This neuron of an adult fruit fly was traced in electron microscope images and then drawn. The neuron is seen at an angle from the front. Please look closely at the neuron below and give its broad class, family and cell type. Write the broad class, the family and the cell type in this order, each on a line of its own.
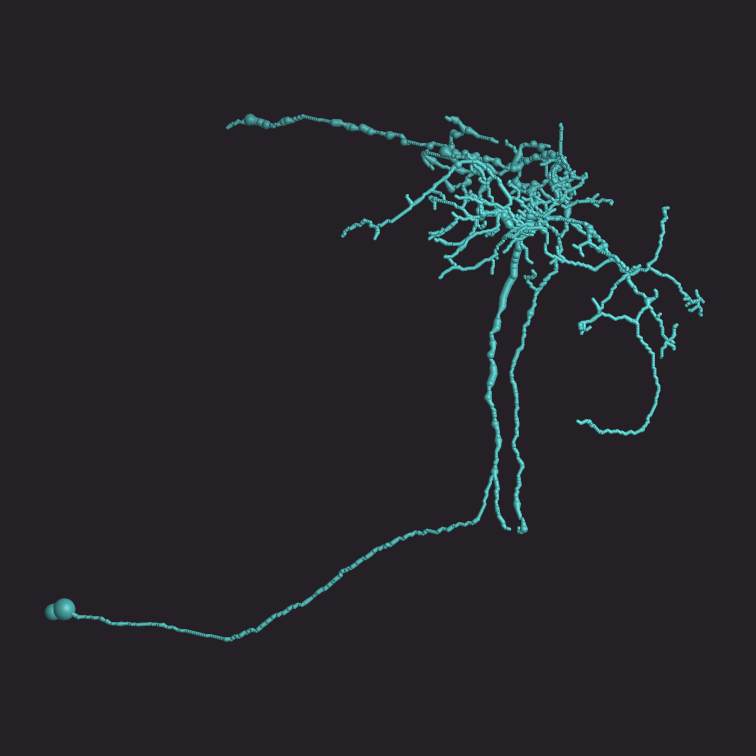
central-brain intrinsic neuron
hemilineage AOTUv4_ventral
SMP170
